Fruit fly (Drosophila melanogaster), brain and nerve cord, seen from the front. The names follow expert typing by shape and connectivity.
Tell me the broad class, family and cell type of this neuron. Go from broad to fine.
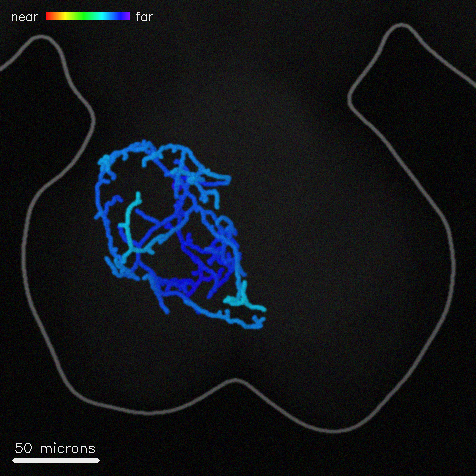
nerve-cord intrinsic neuron; hemilineage 03A; IN03A068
